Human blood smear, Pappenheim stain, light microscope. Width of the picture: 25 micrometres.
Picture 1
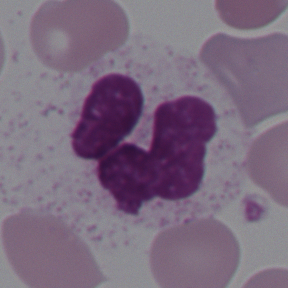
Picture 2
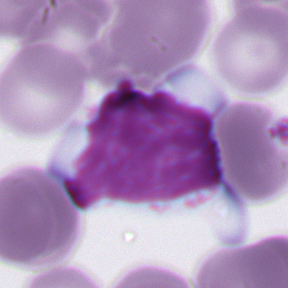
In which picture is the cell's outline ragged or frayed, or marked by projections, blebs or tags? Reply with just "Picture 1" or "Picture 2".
Picture 2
